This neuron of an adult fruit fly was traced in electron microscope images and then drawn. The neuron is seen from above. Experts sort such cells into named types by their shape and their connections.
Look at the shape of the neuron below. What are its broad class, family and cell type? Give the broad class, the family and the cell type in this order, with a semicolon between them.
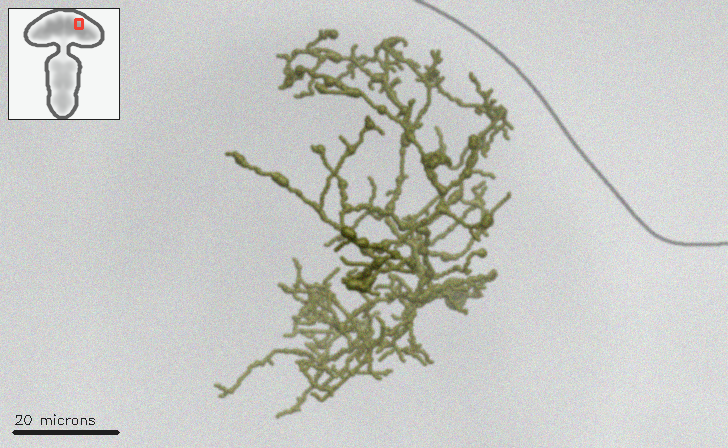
central-brain intrinsic neuron; hemilineage VLPl&p2_lateral; AVLP137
